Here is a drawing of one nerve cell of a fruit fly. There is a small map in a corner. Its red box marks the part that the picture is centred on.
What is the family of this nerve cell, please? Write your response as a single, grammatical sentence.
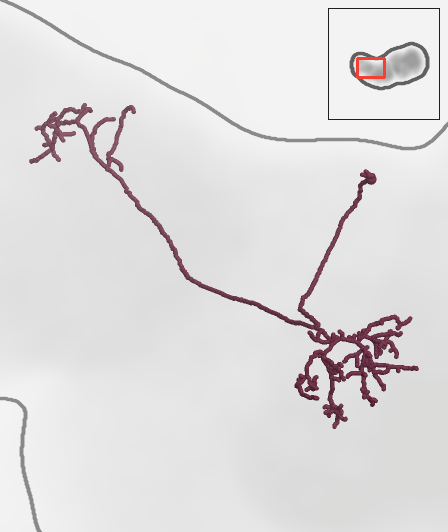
The nerve cell is assigned to family hemilineage 11A.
